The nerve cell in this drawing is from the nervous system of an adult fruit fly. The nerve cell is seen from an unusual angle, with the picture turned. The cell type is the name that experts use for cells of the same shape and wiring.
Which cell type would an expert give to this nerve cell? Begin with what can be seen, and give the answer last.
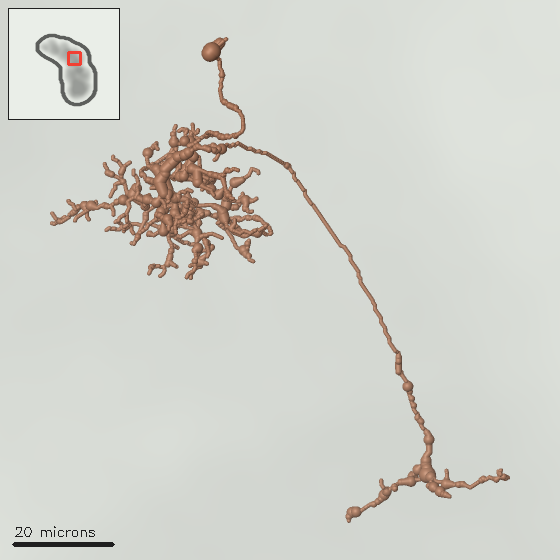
The cell body is at the top of the picture. By the scale bar it is about 100 microns tall in this view. The picture shows dozens of branch ends. This is an optic-lobe intrinsic neuron. The cell type is Tlp12.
